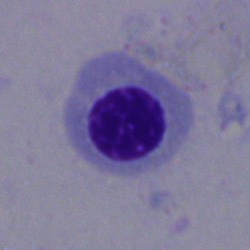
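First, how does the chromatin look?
Deep purple, and dense throughout the nucleus.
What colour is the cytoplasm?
Pale greyish blue, with no granules to be seen.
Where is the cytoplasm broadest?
Above the nucleus, so the nucleus sits toward the lower part of the cell.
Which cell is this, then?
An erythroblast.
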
